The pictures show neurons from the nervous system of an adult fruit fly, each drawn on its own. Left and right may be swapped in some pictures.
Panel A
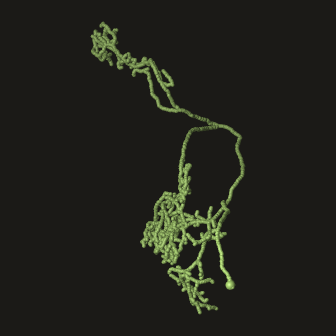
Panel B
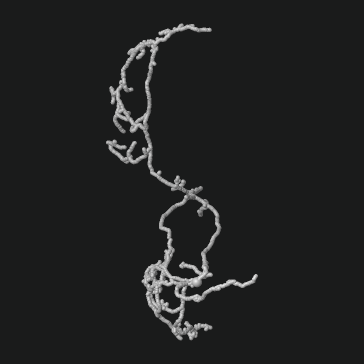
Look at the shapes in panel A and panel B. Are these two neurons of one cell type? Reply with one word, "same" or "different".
different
